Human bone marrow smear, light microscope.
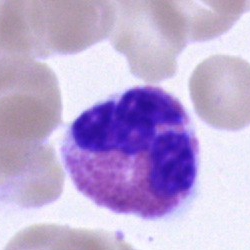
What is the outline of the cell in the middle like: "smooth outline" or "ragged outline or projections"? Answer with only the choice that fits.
Smooth outline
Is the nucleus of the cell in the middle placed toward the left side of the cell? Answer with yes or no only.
No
